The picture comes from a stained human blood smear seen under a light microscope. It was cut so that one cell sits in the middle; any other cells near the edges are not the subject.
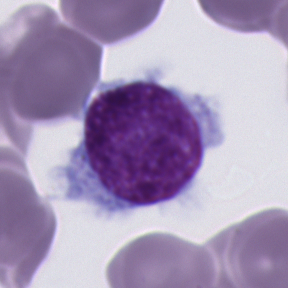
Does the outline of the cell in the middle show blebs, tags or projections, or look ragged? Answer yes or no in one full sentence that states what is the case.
Yes, ragged or frayed parts, or projections, blebs or tags, are present on the cell's outline.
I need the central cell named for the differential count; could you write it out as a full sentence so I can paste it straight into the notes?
The cell in the middle of the field of view is a hairy cell.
